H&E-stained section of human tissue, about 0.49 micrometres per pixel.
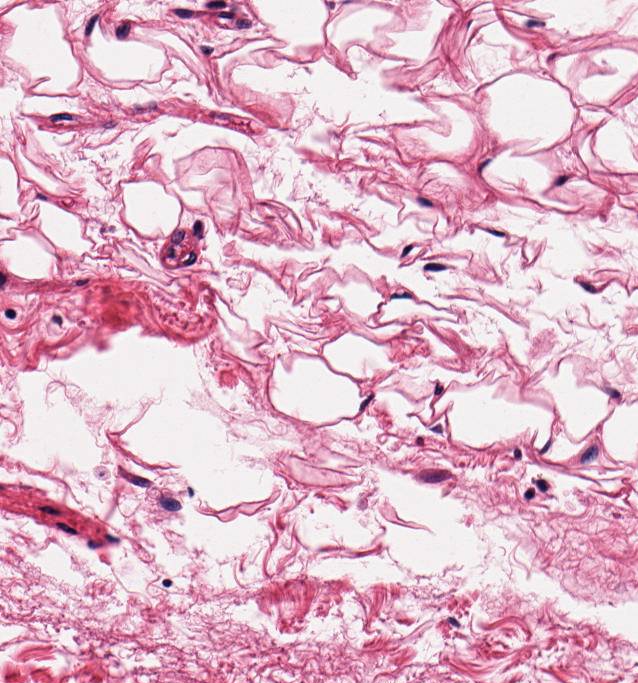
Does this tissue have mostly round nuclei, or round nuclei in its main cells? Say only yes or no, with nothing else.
No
